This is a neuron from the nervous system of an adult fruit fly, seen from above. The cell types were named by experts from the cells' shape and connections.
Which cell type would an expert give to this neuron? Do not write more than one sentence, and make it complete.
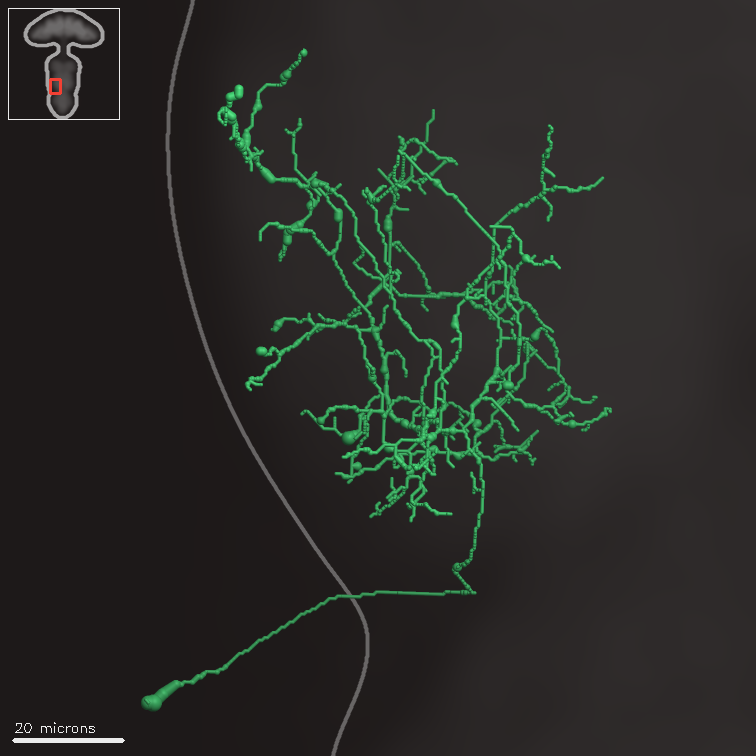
Cell type IN20A.22A021 is what this neuron is.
